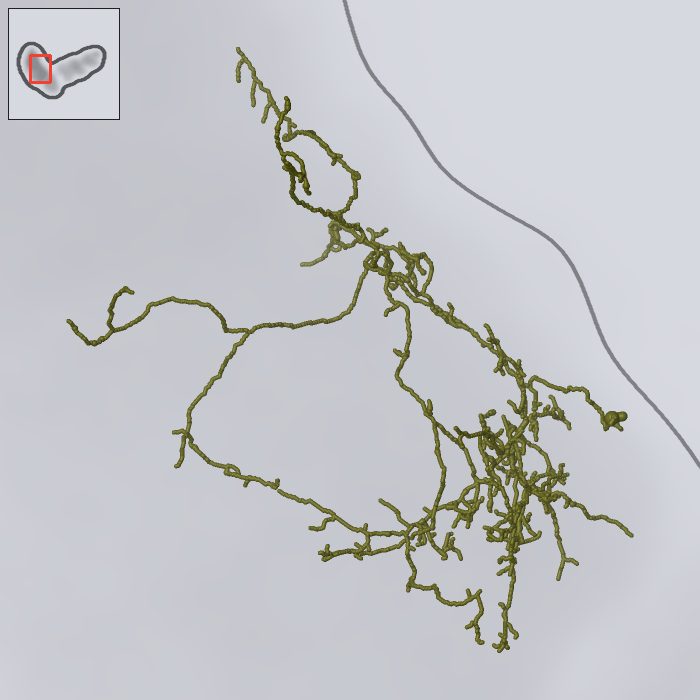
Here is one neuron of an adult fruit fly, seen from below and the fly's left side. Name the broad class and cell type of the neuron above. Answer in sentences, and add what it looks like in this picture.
Its broad class is central-brain intrinsic neuron. The cell type is PS240. As drawn here it is about as wide as it is tall.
